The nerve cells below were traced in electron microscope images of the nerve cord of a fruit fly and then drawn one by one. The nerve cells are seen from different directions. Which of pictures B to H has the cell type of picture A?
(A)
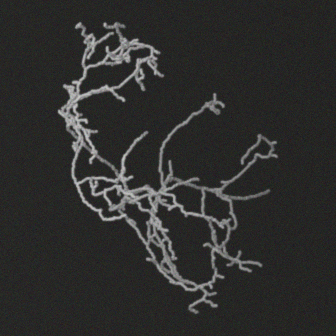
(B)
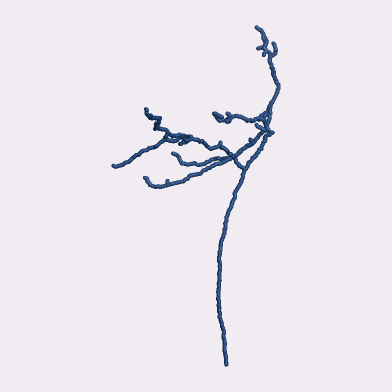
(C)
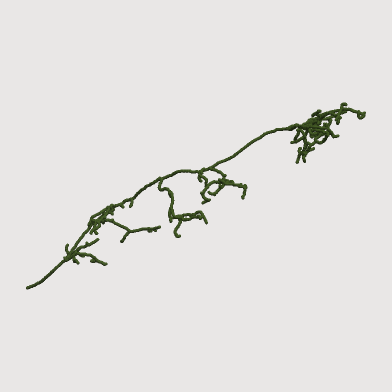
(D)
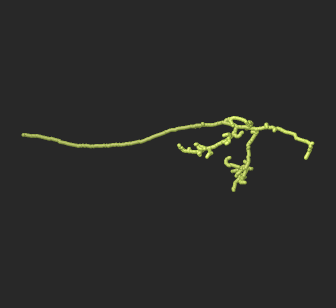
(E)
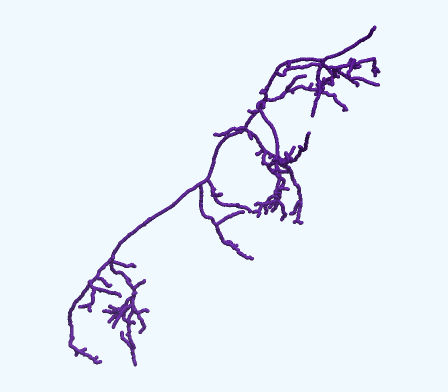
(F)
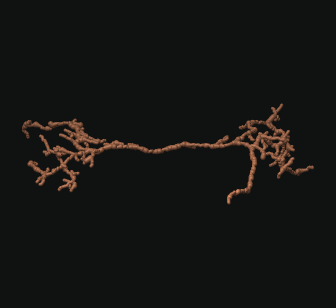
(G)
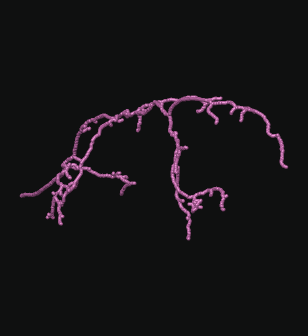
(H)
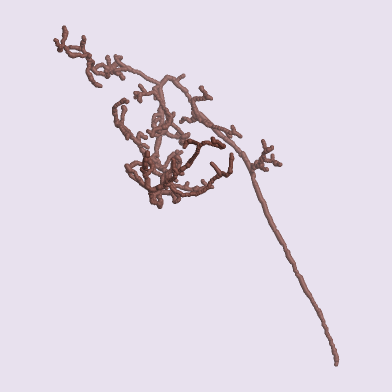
C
